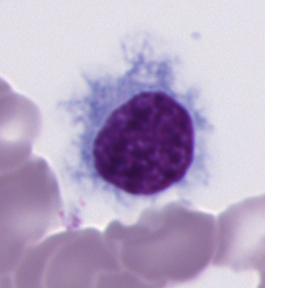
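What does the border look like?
Ragged, with fine hair-like projections running all the way round.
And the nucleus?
Dark purple, moderately clumped chromatin, with no nucleolus standing out.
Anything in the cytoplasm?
No distinct granules that I can see.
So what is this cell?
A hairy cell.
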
